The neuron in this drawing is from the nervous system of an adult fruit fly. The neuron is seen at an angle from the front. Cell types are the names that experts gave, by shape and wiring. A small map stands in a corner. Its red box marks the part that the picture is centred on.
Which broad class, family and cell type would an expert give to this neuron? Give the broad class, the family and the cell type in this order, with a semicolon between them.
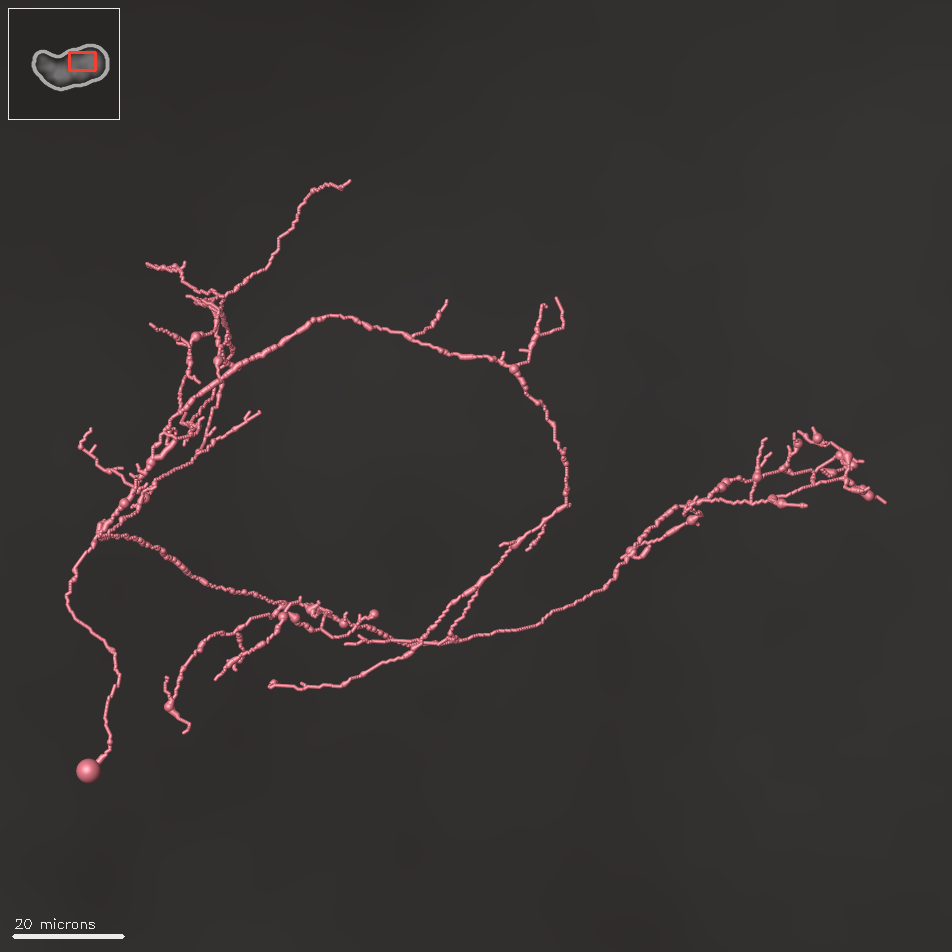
central-brain intrinsic neuron; hemilineage AOTUv4_dorsal; CB2981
